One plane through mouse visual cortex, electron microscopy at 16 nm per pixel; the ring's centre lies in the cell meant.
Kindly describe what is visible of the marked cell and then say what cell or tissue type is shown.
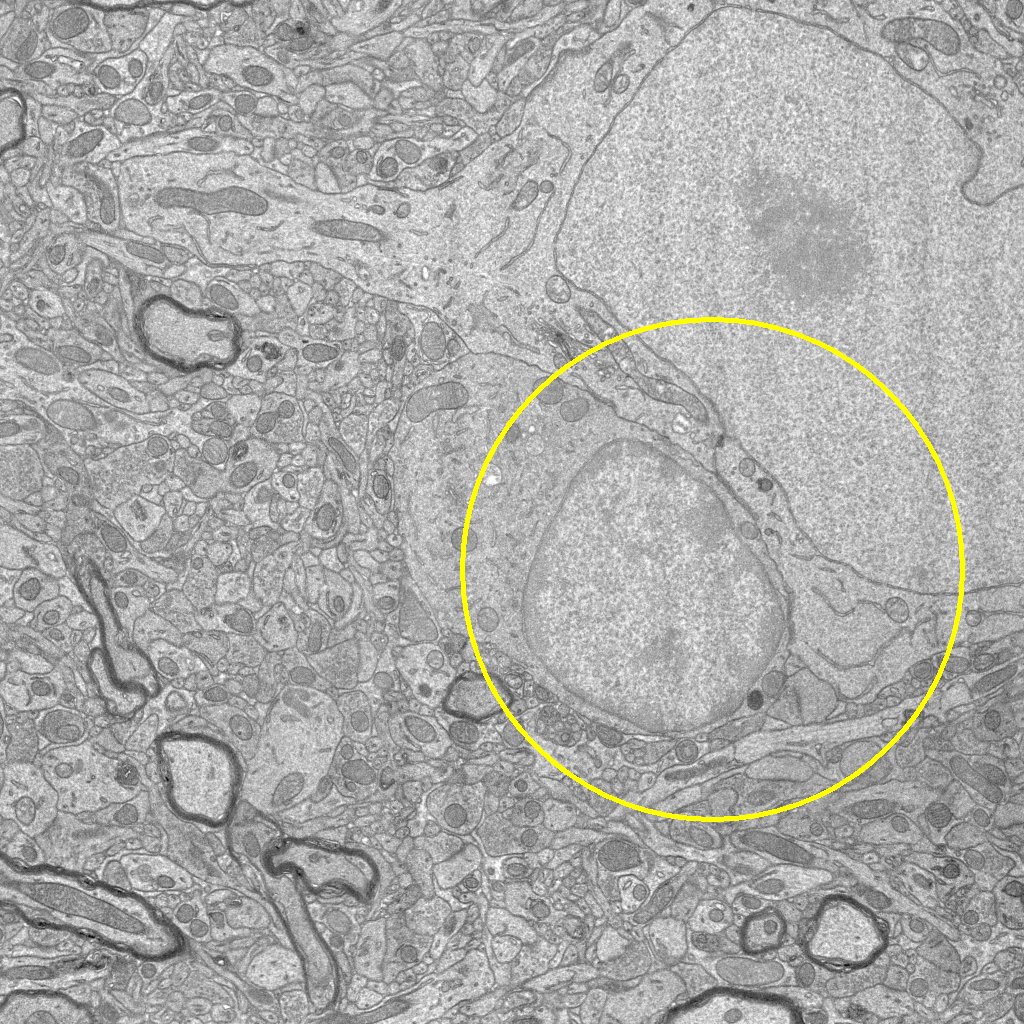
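Wholly within the picture sits a rounded, somewhat egg-shaped oval nucleus, its envelope smooth and free of deep folds or clefts. In this plane, no distinct dense nucleolus appears. Close to the lower-right edge of the nucleus, the cytoplasm holds a single small, very dark round body. The marked cell is an oligodendrocyte.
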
